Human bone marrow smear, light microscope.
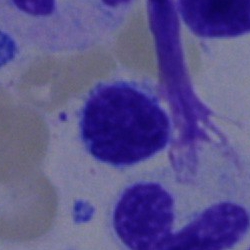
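Lymphocyte, the cell in the middle of a stained human bone marrow smear. Its nucleus seems to fill nearly the whole cell, leaving almost no visible cytoplasm. I can't make out any nucleoli, nor any cytoplasmic granules around the nucleus. Along the edge there are tiny bumps, easiest to see on the upper left border.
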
